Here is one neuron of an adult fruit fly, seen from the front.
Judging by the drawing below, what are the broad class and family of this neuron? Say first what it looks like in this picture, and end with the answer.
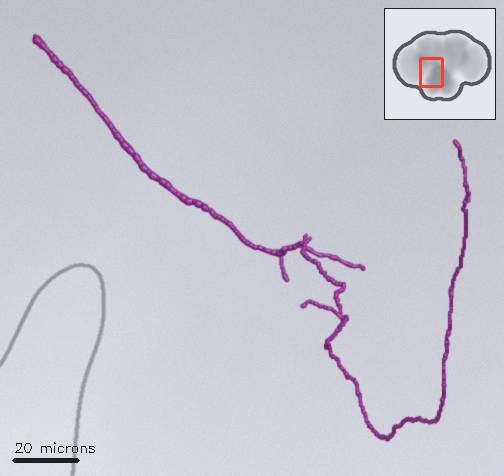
By the scale bar it is about 140 microns wide in this view. It has a dozen or fewer branch ends. Its broad class is sensory neuron ascending to the brain. The name of its family is class mechanosensory proprioceptive.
